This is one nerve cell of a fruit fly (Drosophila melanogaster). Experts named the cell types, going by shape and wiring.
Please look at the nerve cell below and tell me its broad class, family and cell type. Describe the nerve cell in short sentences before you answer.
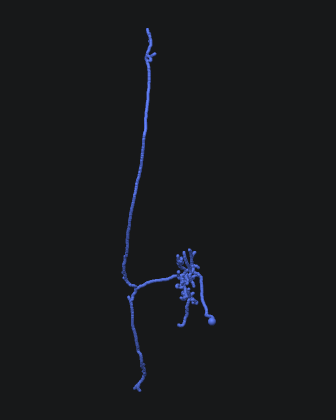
As drawn here it is more than twice as tall as it is wide. This is an ascending neuron. Its family is hemilineage 06A. It is of cell type AN06A112.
